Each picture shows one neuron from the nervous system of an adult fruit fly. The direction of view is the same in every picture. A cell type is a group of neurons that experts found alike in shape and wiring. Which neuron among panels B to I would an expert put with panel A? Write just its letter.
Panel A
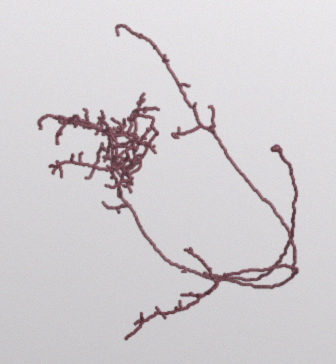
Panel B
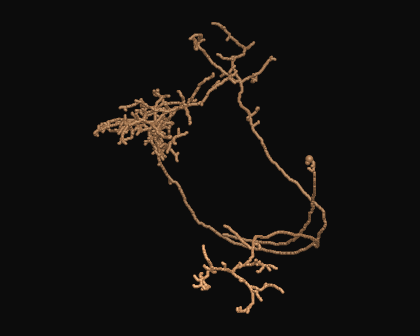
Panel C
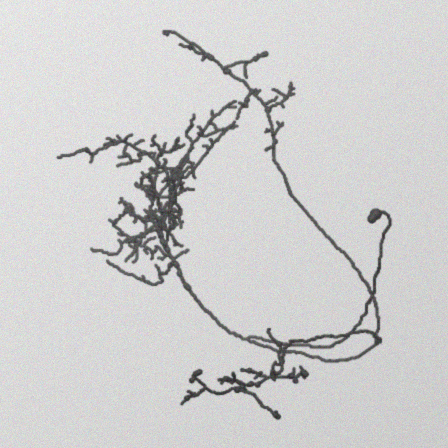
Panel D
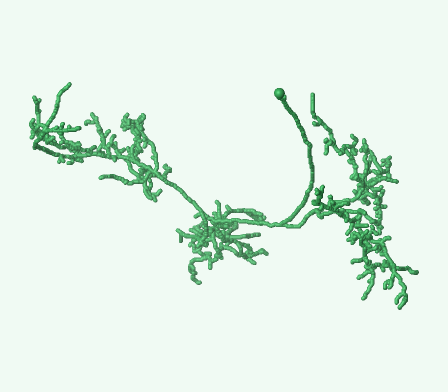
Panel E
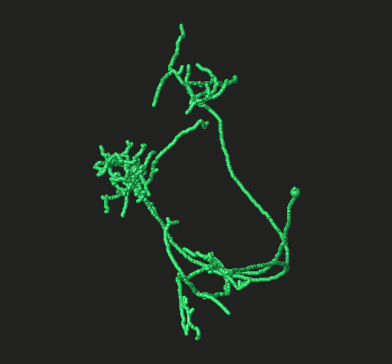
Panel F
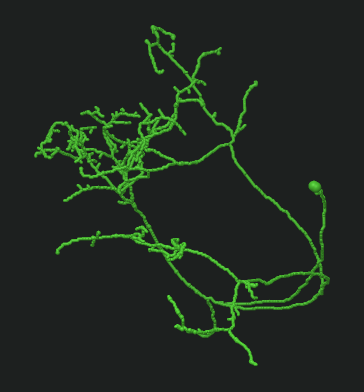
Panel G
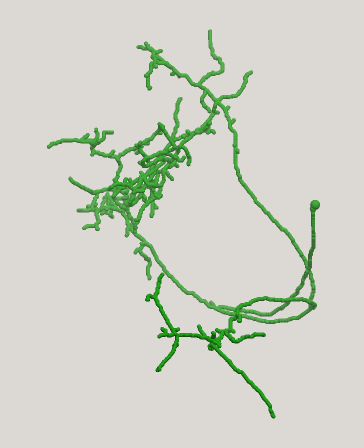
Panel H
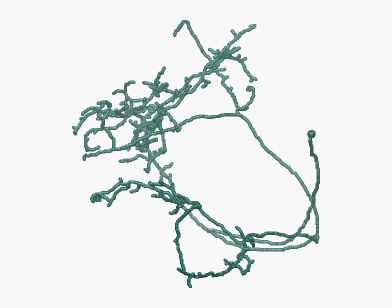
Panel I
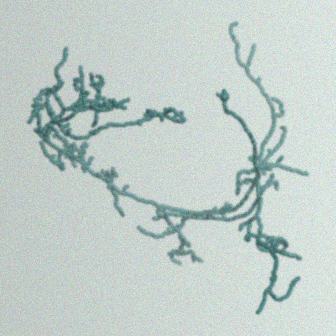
C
